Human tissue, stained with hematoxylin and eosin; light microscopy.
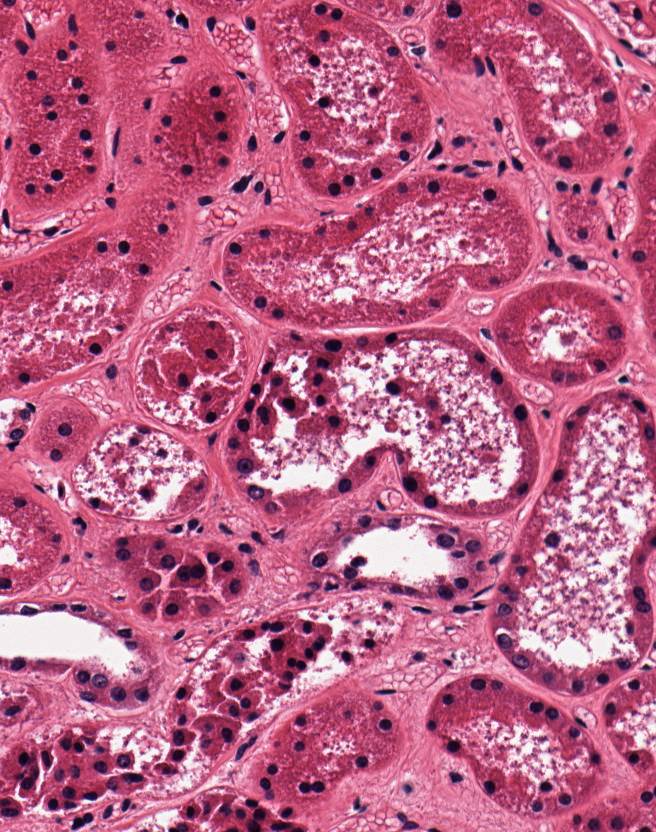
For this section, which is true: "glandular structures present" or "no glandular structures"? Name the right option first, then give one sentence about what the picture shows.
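Glandular structures present. The whole field is made up of closely packed tubules cut in cross and oblique section, with no glomerulus present.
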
